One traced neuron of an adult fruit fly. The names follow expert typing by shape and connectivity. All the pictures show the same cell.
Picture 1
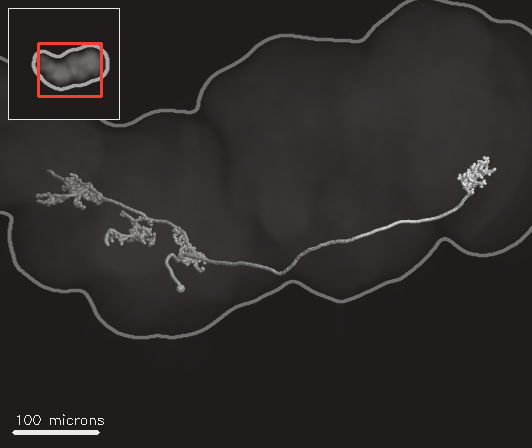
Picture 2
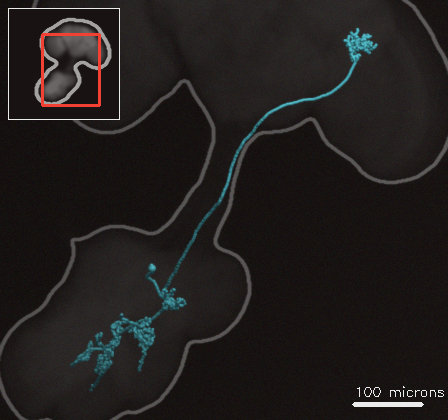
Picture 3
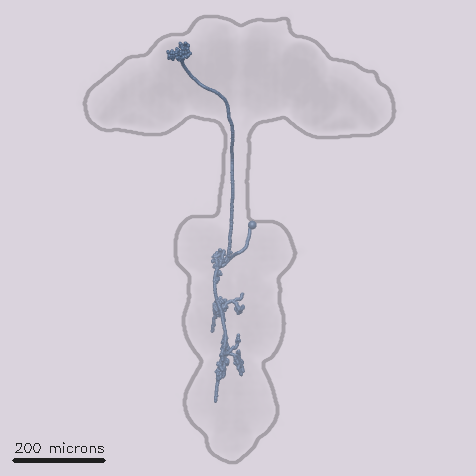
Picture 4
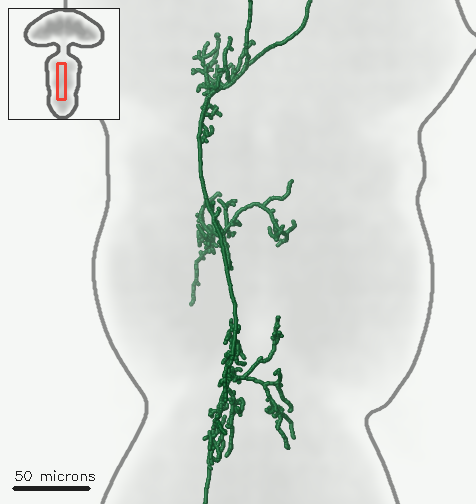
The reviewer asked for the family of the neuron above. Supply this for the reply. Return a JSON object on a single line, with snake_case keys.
{"family": "hemilineage 08B"}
